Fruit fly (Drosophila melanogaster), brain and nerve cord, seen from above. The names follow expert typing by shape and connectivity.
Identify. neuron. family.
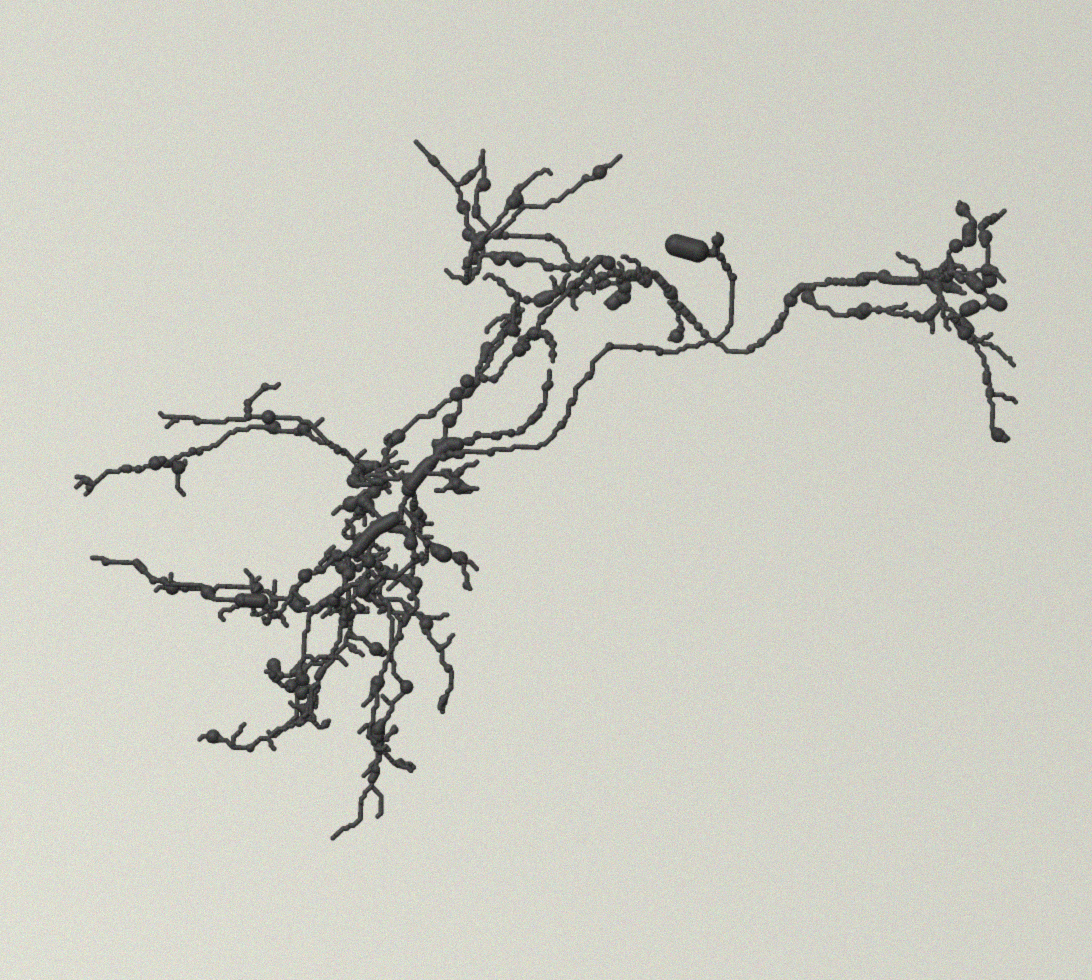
hemilineage SMPad3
